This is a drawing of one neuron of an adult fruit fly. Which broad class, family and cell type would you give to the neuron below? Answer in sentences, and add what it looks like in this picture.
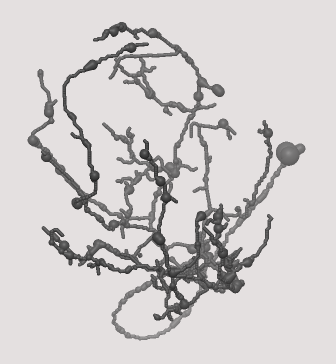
This is a central-brain intrinsic neuron. Its family is hemilineage LHl4_dorsal. The cell type is CB3733. The cell body can be seen on the right of the picture. The picture shows dozens of branch ends.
